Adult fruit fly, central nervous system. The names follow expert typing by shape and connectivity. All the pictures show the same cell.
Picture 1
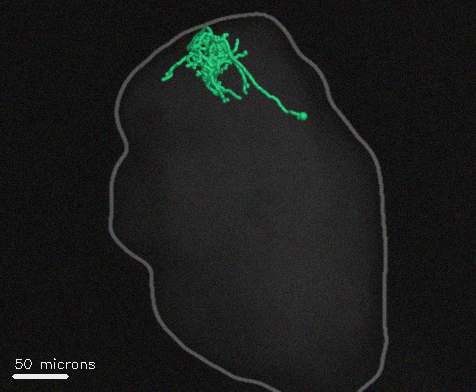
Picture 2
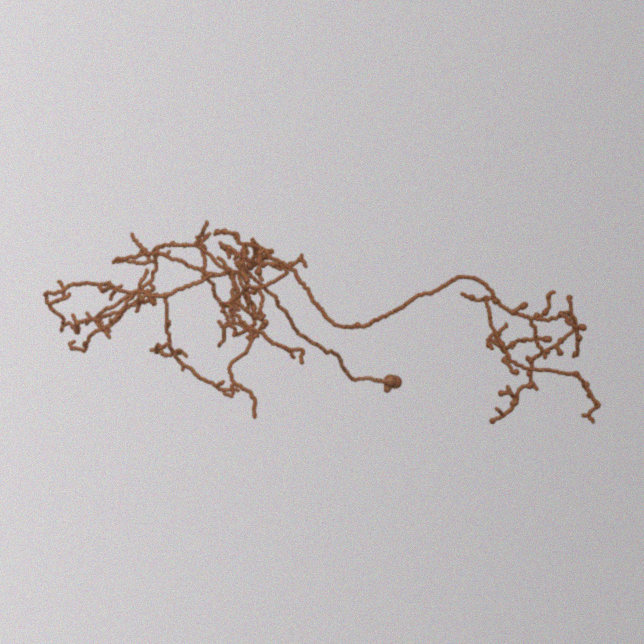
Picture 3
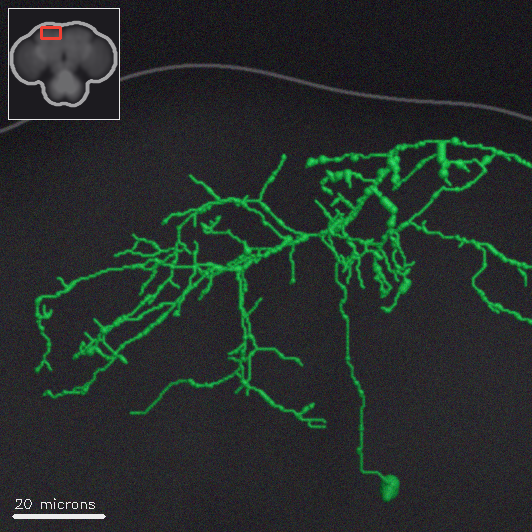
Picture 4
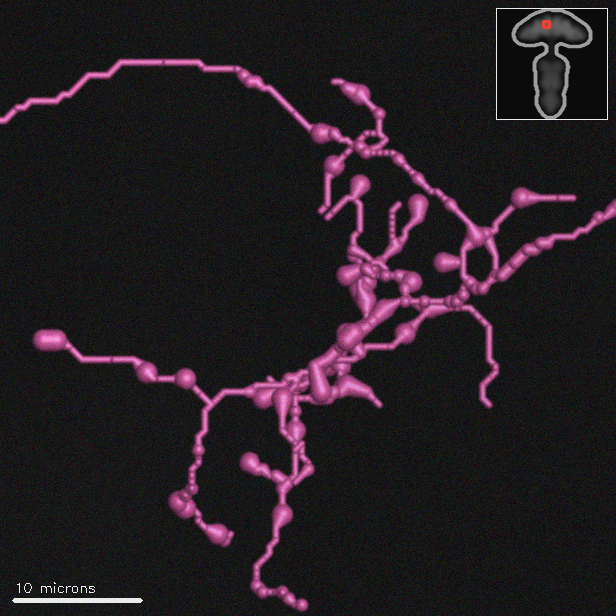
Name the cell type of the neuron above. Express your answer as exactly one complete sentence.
As a matter of cell type, the neuron is SIP076.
